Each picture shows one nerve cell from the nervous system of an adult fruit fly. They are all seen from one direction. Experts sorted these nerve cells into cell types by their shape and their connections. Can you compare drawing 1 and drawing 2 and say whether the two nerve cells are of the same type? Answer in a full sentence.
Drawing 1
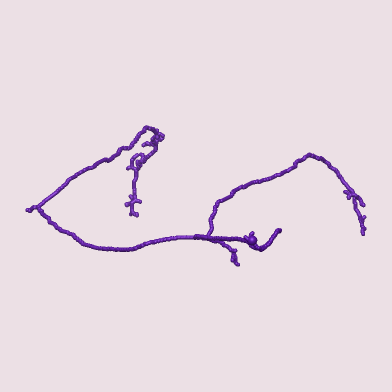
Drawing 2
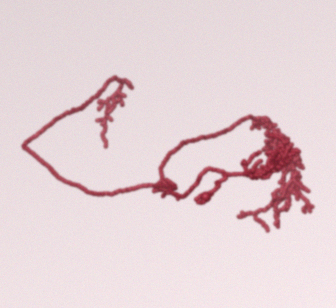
They are of different cell types.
